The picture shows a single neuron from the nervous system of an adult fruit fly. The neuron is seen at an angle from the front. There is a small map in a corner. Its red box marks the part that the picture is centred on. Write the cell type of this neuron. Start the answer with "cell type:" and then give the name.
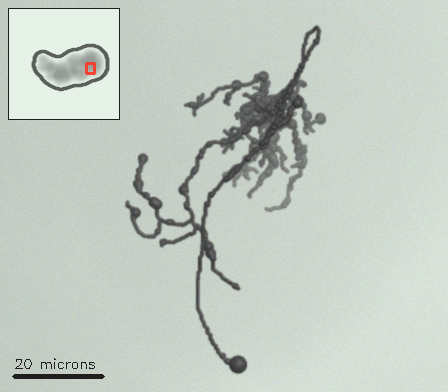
cell type: Li21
